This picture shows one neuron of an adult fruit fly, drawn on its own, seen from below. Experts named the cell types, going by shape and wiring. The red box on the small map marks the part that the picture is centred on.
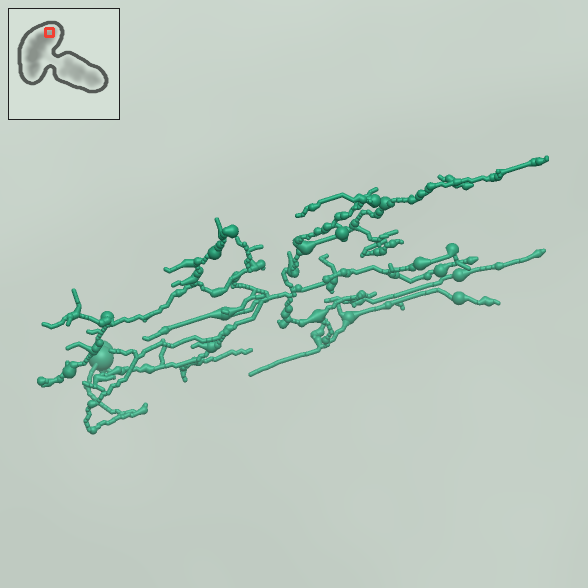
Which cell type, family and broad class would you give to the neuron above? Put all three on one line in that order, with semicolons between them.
Cm22; Cm; optic-lobe intrinsic neuron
